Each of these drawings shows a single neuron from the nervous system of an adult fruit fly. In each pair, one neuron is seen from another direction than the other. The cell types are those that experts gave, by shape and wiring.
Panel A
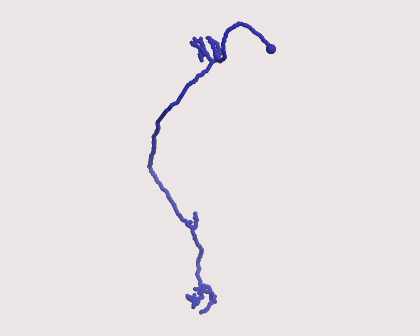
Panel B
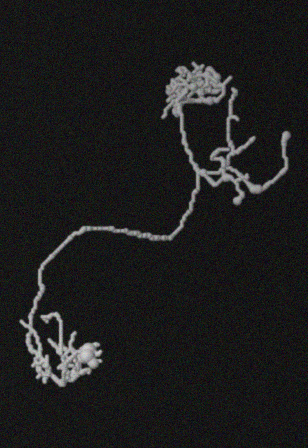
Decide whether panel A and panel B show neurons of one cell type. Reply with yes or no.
no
